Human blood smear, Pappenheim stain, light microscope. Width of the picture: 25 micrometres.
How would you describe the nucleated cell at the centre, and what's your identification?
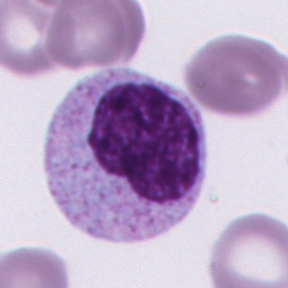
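See how the nucleus is one single mass, no lobes, pushed off-centre toward the upper right. The chromatin's dark purple and coarsely clumped, and the cytoplasm is a pale lilac-blue. That's a metamyelocyte.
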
